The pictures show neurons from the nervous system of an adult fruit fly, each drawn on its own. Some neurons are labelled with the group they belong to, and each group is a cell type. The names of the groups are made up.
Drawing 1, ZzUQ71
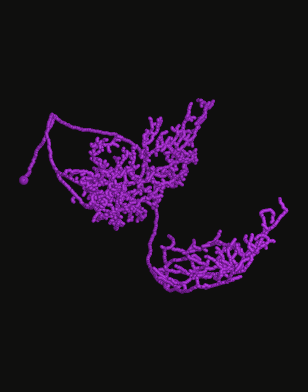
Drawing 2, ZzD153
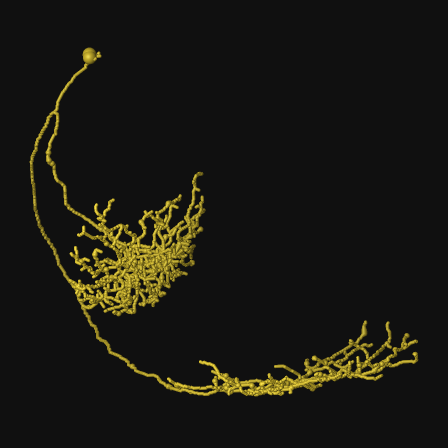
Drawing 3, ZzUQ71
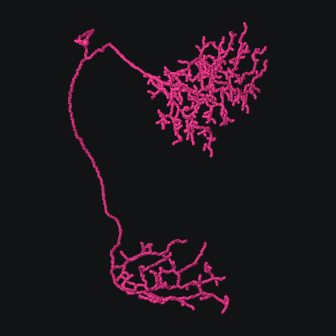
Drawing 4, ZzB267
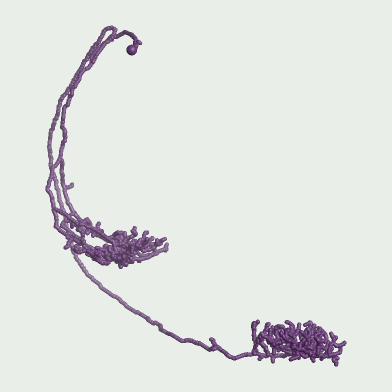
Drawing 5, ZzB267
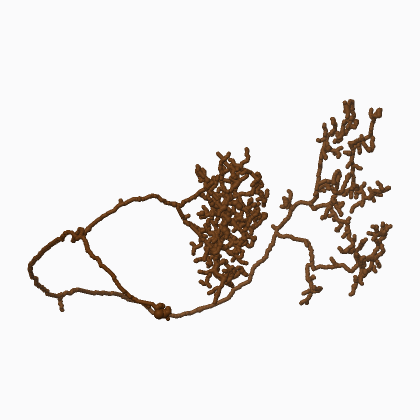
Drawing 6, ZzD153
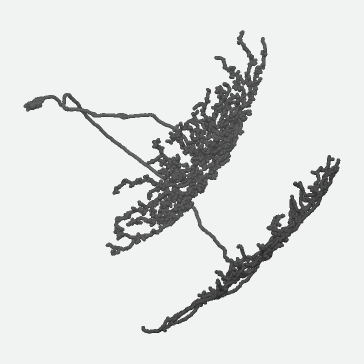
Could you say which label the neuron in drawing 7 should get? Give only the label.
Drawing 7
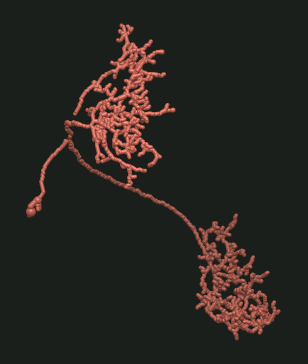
ZzB267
